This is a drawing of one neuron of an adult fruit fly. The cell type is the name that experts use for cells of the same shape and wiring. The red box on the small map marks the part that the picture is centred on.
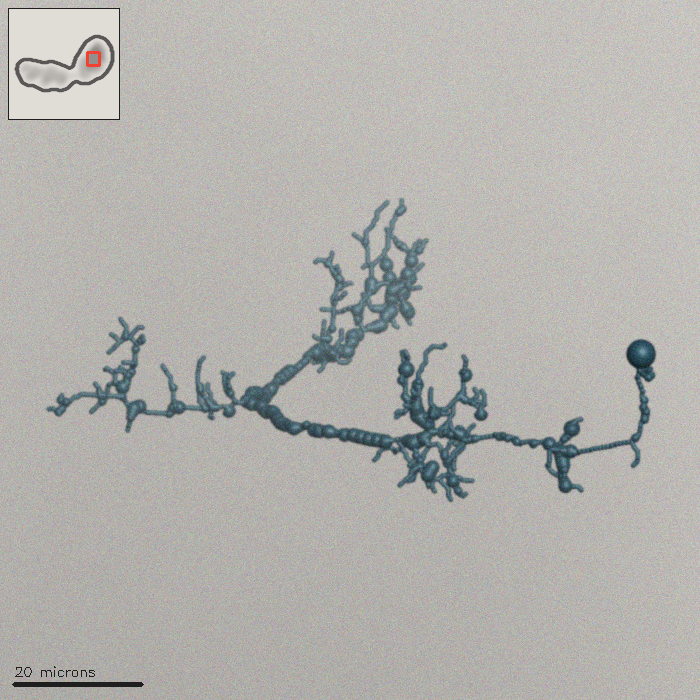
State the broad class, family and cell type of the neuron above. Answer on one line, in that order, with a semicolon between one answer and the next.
optic-lobe intrinsic neuron; TmY; TmY17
